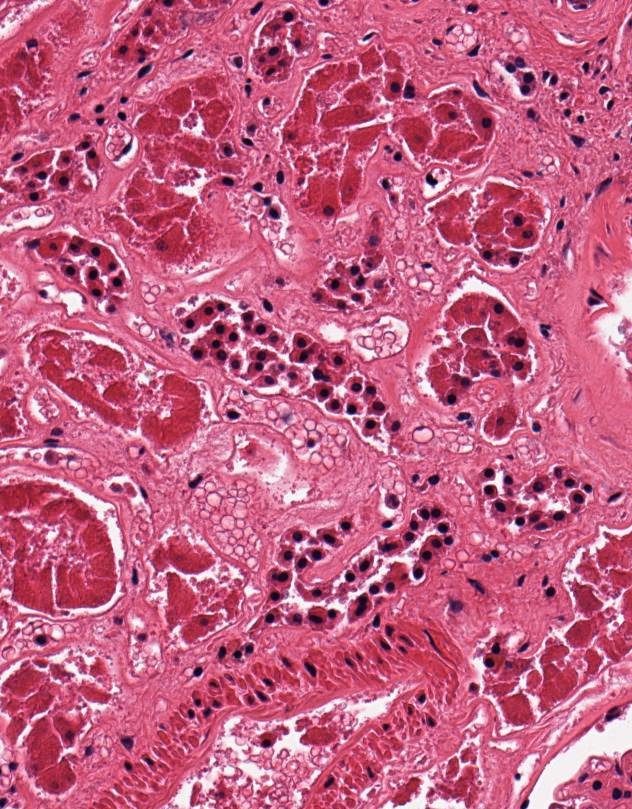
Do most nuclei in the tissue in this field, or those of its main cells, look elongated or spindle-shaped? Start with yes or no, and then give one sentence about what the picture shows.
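No. The nuclei of the nest cells are small, round and darkly stained.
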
